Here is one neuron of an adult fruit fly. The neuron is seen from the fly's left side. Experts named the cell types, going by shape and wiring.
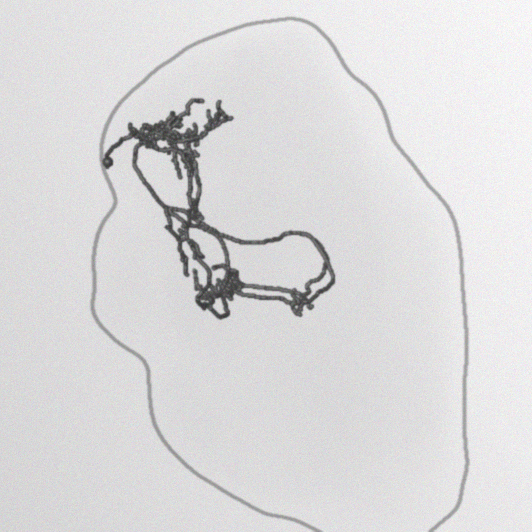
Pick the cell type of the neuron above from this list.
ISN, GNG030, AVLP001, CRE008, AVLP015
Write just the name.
CRE008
